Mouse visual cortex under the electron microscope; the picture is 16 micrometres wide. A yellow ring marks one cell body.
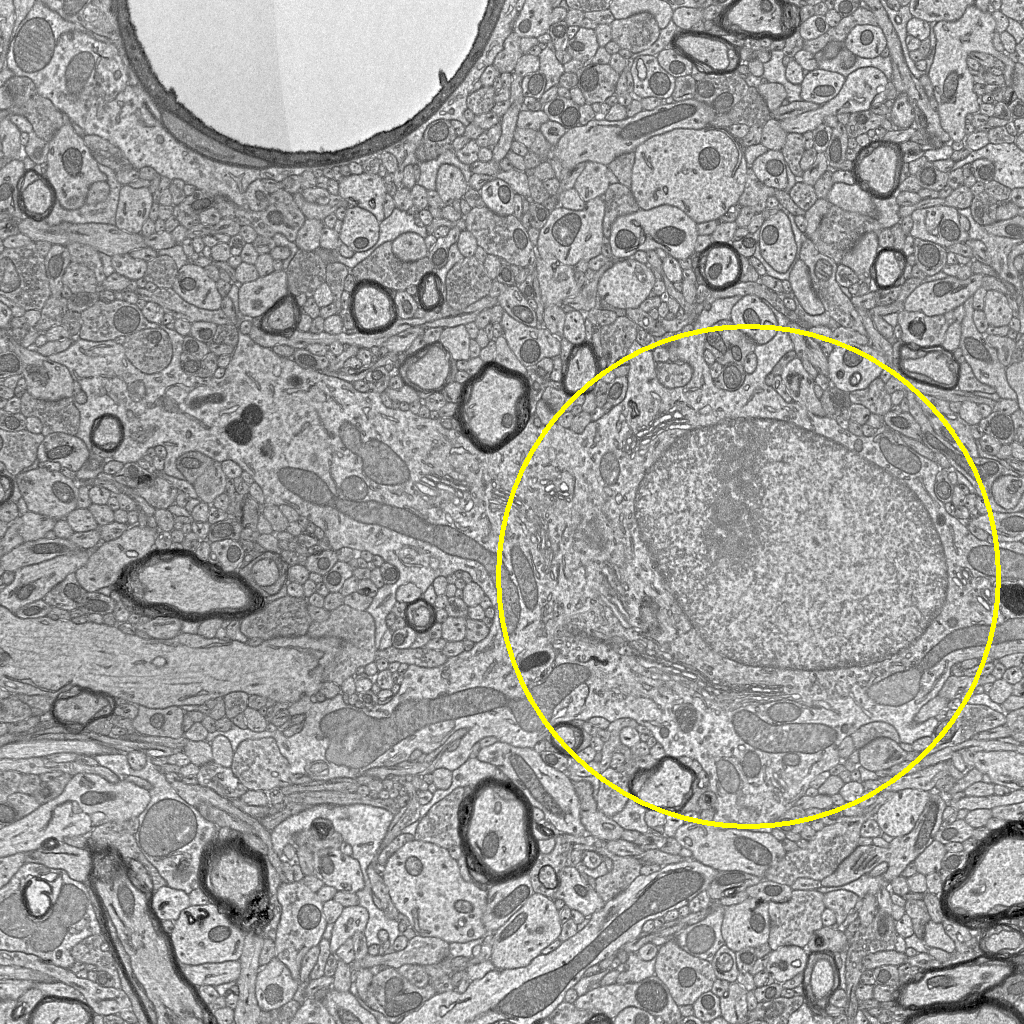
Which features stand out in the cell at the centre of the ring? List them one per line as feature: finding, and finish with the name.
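Nucleus: large oval, long axis running roughly left to right.
Position: entire nuclear outline within the ring.
Chromatin: darker irregular patch in the upper middle of the nucleus.
Cytoplasm: more to the left of the nucleus than to its right.
Identity: astrocyte.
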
